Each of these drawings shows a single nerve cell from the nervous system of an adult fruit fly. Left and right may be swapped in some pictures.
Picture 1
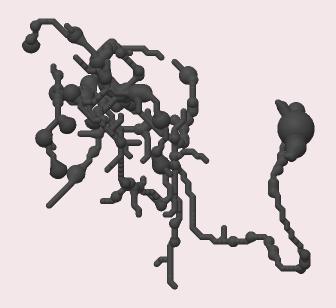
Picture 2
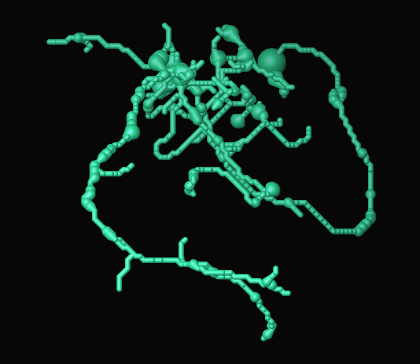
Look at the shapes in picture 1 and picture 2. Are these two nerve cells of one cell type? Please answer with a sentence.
They are of different cell types.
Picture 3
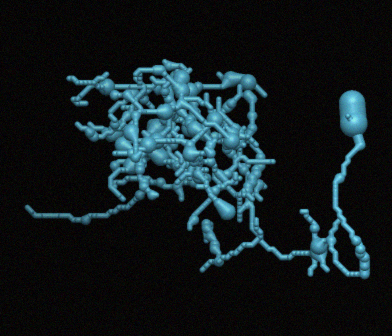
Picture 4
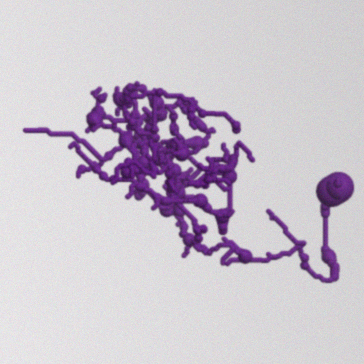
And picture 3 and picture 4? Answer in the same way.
They are of the same cell type.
